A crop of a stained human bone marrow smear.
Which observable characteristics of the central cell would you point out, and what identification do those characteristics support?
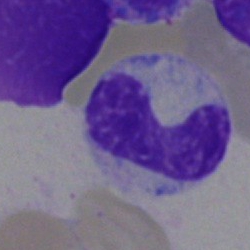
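Look at the nucleus: a single unsegmented band curved into a horseshoe shape. Its hollow opens toward the top of the cell. Around it the cytoplasm is pale greyish-lilac and holds fine, faint purplish granules. This one's a band neutrophil.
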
